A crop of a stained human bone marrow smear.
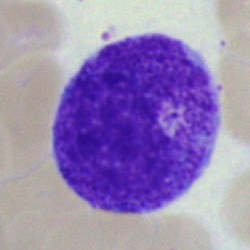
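Promyelocyte, the cell in the middle. Its outline is round, close to circular. The thin rim of cytoplasm that shows is pale blue, mostly along the right edge. There's a small, pale, irregular spot in the nucleus just right of centre. The image is a bit blurred, so fine detail is soft.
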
